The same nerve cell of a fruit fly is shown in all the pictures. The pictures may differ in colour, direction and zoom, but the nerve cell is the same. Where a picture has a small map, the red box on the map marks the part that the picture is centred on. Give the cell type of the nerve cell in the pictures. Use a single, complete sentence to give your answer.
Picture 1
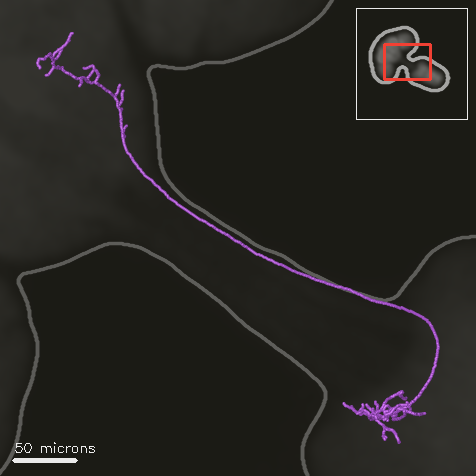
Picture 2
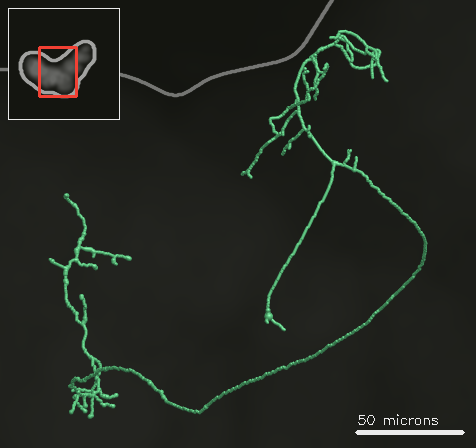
The cell type designation of this nerve cell is AN07B101_b.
